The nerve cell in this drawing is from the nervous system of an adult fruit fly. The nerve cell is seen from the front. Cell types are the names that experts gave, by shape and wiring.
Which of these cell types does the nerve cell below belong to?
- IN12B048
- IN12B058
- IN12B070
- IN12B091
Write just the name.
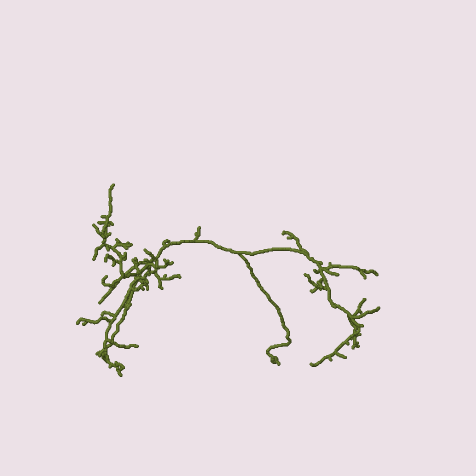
IN12B058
